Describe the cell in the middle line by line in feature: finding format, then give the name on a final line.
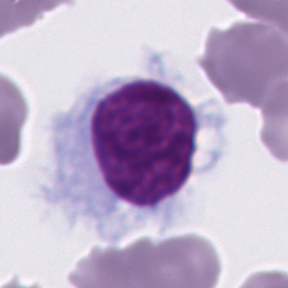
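Outline: irregular and fuzzy, not a clean smooth circle
Projections: fine and hair-like, sticking out from the cytoplasm on all sides
Chromatin: dark purple, fairly condensed
Granules: none seen in the cytoplasm
Cell: hairy cell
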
